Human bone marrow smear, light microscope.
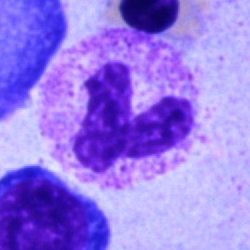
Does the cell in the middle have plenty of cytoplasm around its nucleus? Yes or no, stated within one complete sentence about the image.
Yes, the cell holds plenty of cytoplasm.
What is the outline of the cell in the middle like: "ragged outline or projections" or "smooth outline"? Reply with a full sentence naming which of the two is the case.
The cell is bounded by a smooth edge without blebs or tags.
